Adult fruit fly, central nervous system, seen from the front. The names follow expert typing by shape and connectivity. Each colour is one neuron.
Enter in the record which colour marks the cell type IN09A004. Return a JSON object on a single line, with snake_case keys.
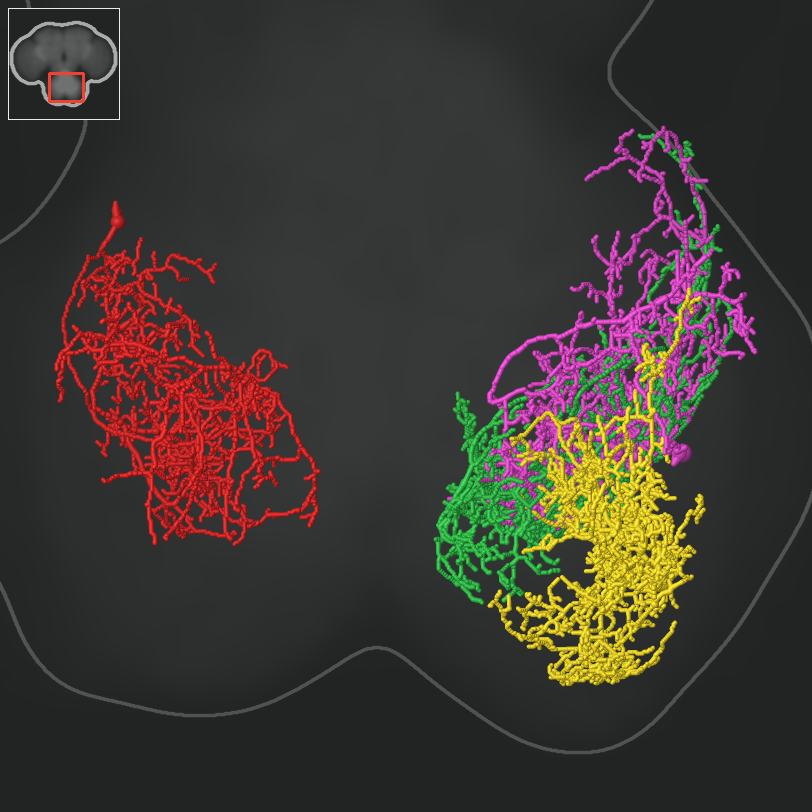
{"colour": "magenta"}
